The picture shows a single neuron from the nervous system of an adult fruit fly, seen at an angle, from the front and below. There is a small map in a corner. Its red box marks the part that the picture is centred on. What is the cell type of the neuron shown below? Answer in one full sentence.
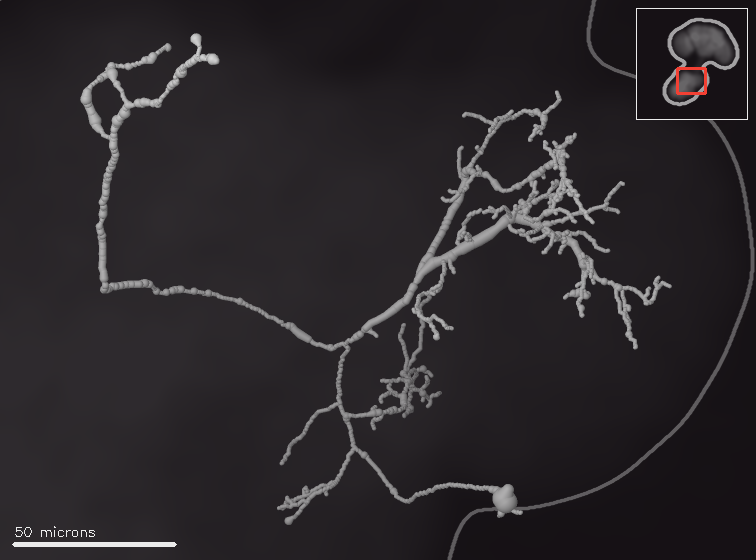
This neuron falls under the cell type IN08B037.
